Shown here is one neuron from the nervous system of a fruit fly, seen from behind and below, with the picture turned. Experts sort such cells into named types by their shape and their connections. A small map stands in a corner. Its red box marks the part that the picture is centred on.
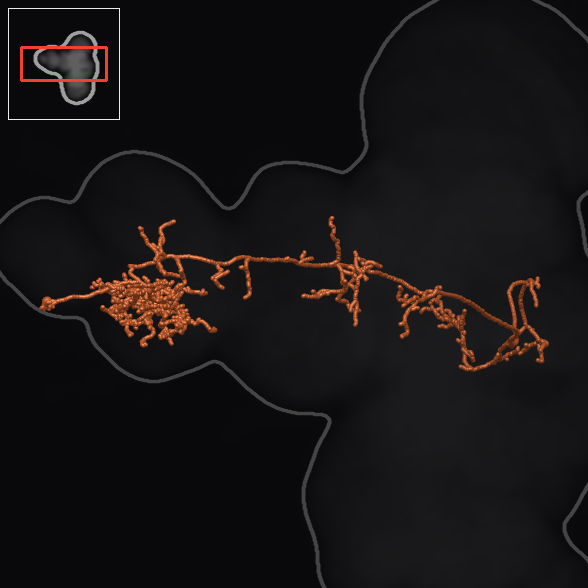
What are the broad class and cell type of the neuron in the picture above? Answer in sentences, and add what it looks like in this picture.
This is an ascending neuron. It is of cell type ANXXX152. The cell body is on the left of the picture. The picture shows dozens of branch ends.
